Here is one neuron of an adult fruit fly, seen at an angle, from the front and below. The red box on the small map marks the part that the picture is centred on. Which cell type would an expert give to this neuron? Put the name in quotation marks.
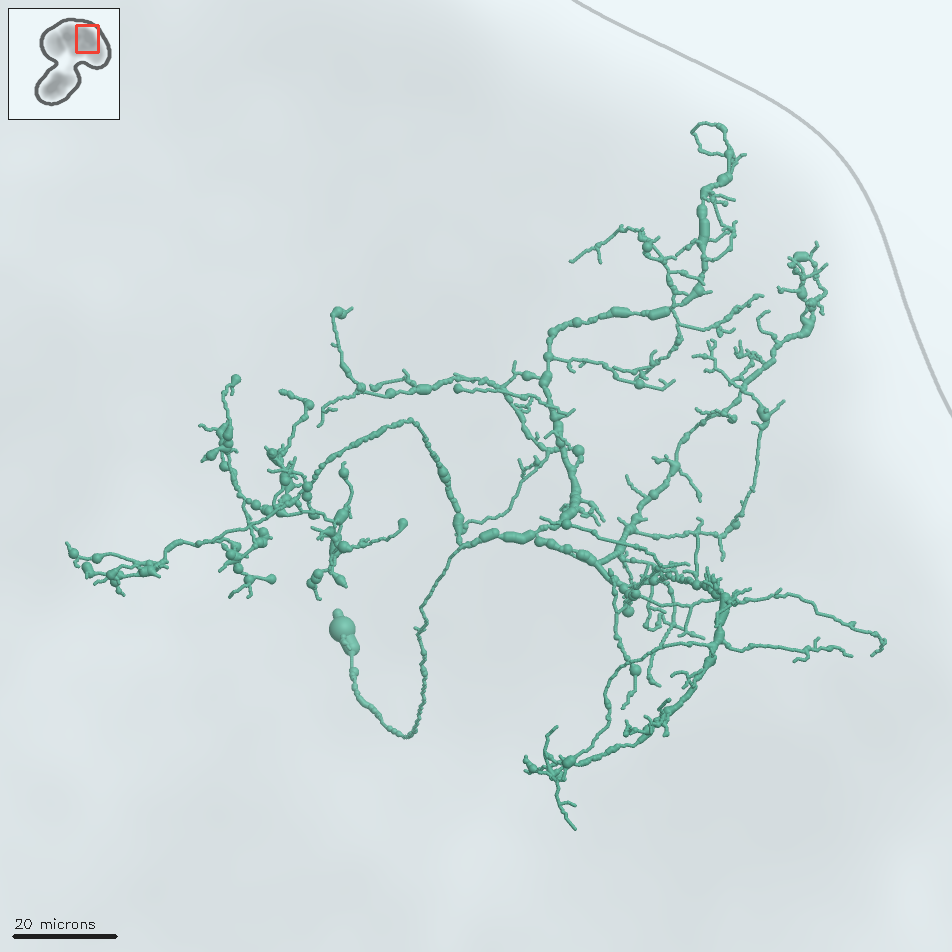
"CL270"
